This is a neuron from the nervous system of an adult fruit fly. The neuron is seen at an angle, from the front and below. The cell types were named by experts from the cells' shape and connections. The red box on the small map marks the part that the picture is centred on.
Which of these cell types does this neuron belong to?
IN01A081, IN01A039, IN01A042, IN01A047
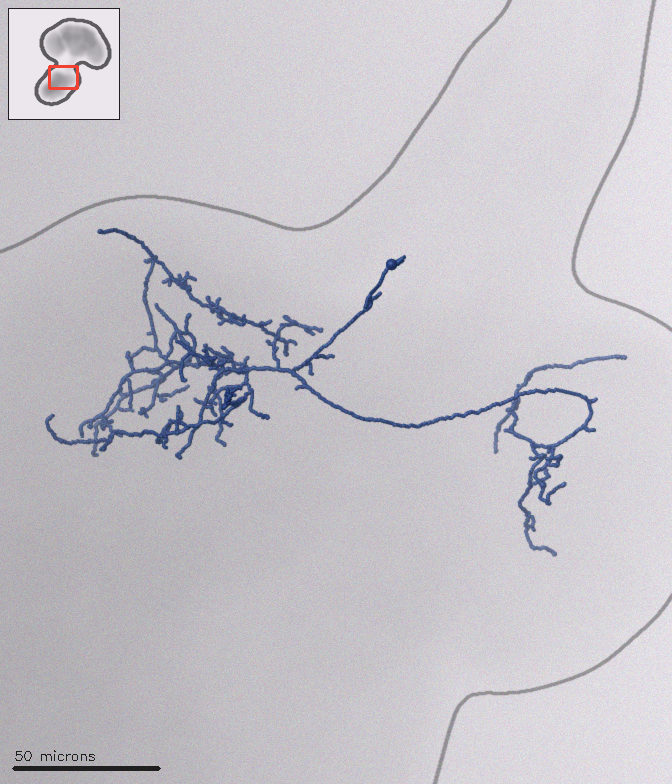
IN01A047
